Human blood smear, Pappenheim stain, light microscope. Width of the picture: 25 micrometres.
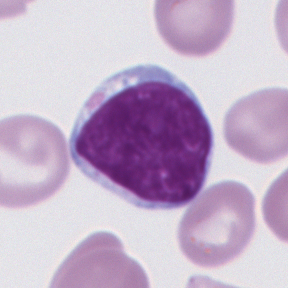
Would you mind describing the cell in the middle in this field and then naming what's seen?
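Pale blue cytoplasm here, and a smooth outline with no projections off the surface. The cell's about 13 micrometres across and the nucleus about 11 micrometres, taking up roughly 80% of the area; it nearly reaches the edge at the lower left. There's a small pinkish spot in the cytoplasm at the upper left. That one's a large granular lymphocyte.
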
